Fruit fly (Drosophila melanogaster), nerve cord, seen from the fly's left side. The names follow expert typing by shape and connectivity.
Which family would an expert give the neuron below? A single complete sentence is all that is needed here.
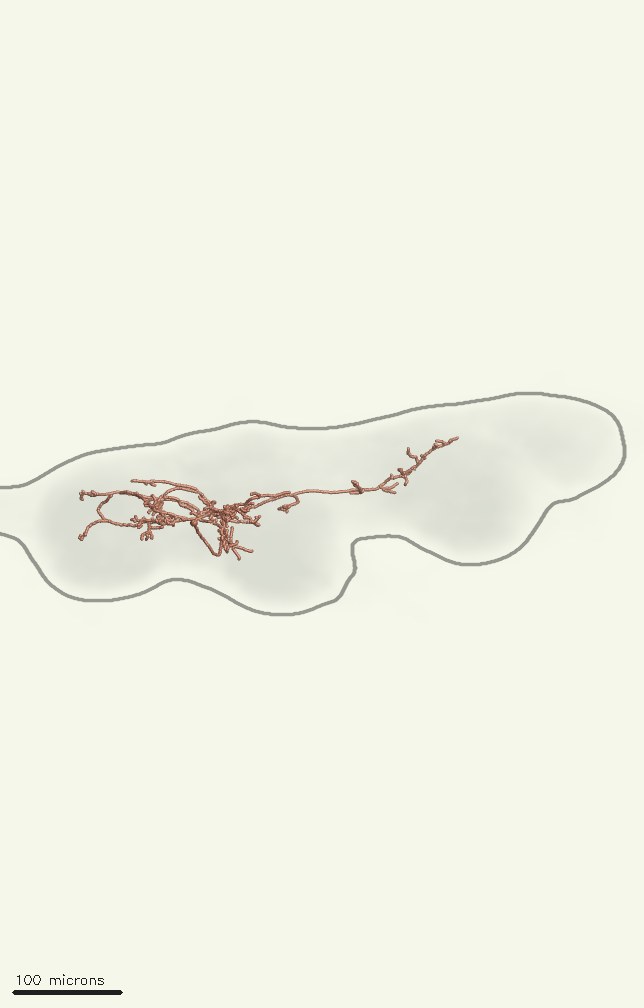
Family membership for the neuron is hemilineage 08B.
